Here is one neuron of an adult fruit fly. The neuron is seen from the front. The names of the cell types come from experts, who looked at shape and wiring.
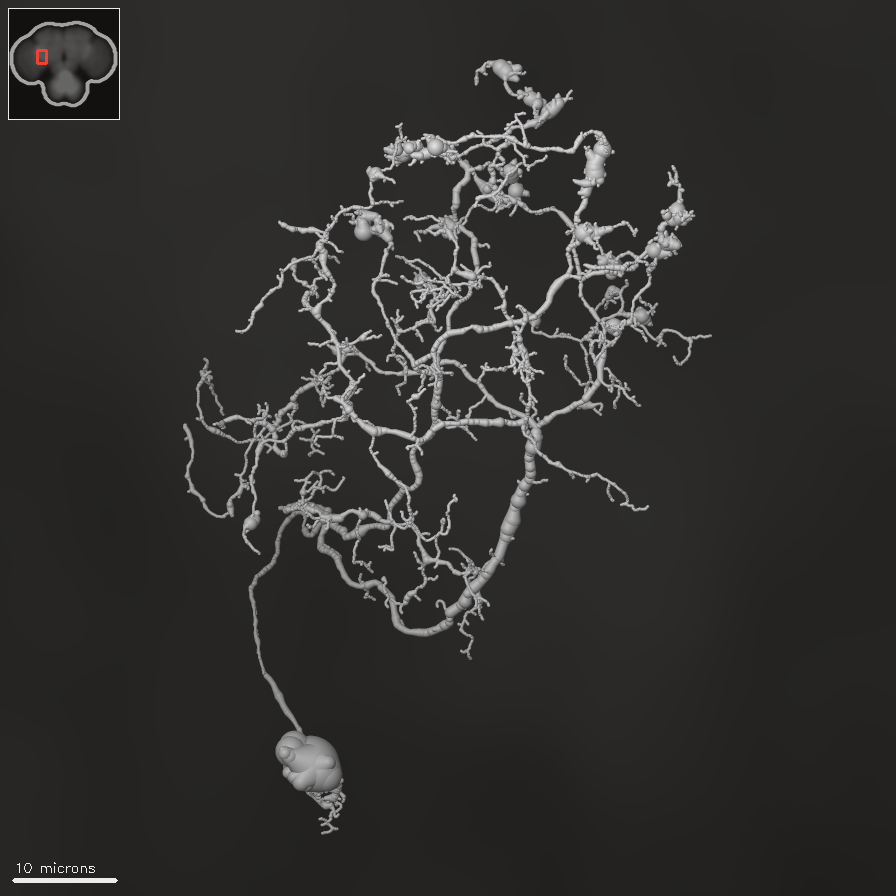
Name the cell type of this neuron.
CB1885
